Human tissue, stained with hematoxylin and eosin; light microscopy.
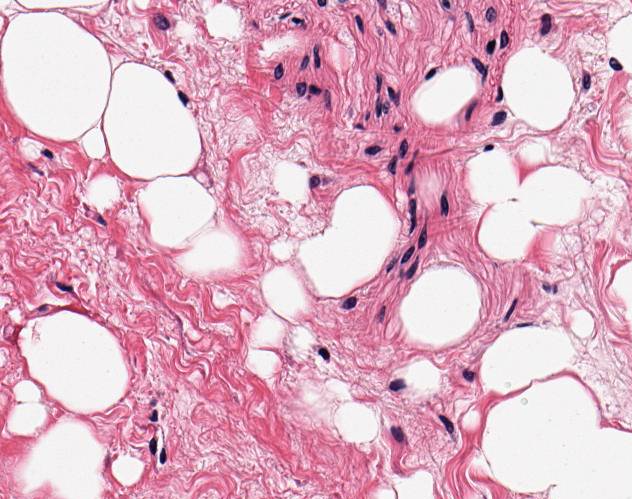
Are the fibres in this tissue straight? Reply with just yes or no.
No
